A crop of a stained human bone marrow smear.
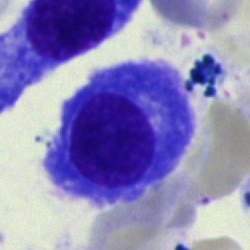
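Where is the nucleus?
Off-centre, toward the lower left.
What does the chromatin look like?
Dense and dark purple throughout.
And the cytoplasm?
Deep blue, a broad rim around the nucleus, with a paler zone against its upper right side.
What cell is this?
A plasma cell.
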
